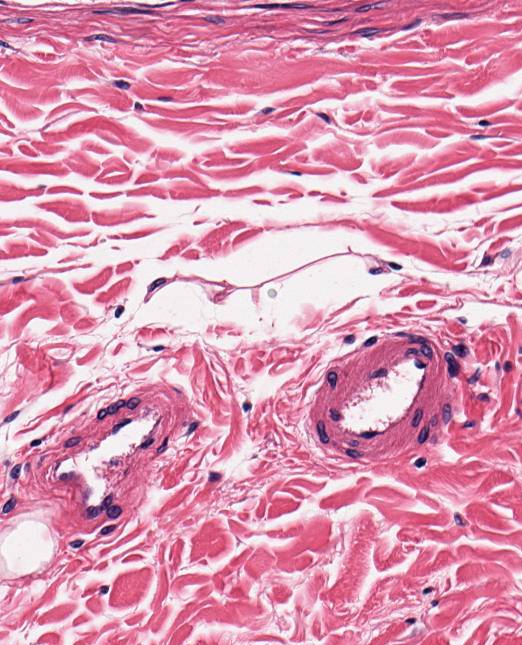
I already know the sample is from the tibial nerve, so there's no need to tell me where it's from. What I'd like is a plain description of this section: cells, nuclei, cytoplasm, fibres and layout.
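What I see is dense, eosinophilic collagen bundles, with few cells between them. In the upper third the bundles run mostly horizontally; in the lower half their directions vary, and many are cut across. Between the bundles, scattered singly, lie small, dark, spindle-shaped fibroblast nuclei.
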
